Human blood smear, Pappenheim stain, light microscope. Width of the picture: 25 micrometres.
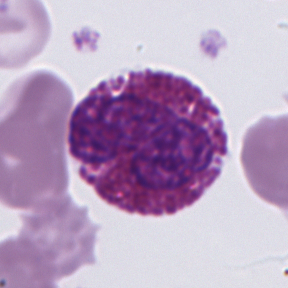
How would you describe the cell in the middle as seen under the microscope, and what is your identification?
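Coarse granules cover the whole cell, including over the nucleus. Almost no granule-free cytoplasm visible. Cell edge finely beaded by granules lying at the surface. Diameter about 14 micrometres. Two small platelets lie just above the cell, not touching it. Cell: eosinophil.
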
